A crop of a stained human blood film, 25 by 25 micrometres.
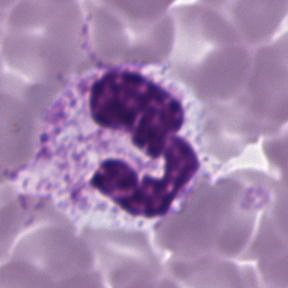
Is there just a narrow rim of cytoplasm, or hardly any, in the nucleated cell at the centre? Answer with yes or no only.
No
